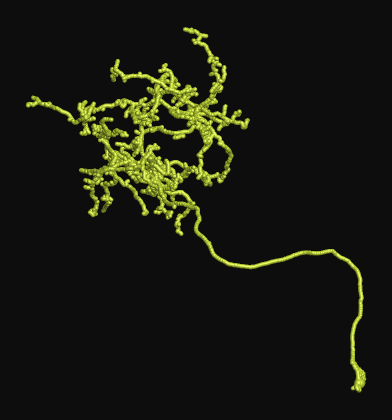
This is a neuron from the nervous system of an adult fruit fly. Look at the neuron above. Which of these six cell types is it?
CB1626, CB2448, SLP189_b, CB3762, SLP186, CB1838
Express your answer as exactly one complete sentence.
As for cell type, this neuron is CB1626.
